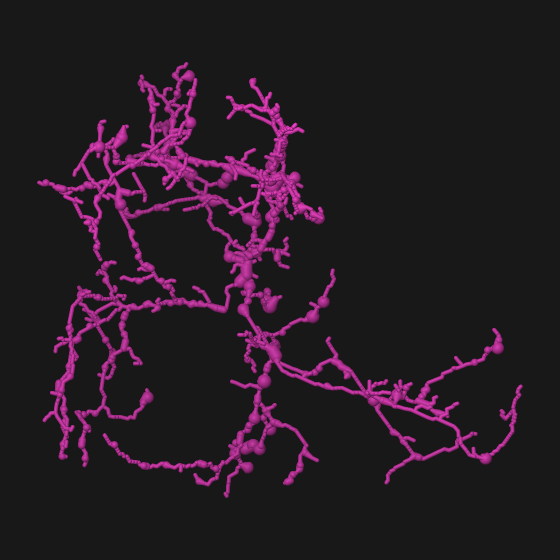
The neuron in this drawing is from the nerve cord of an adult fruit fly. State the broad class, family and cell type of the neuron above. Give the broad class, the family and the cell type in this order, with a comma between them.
nerve-cord intrinsic neuron, hemilineage 20A.22A, IN20A.22A055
